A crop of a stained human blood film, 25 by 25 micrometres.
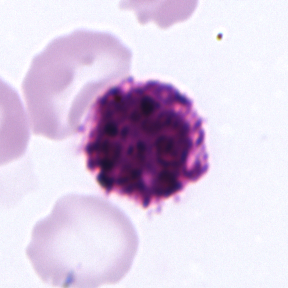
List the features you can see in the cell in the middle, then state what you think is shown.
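Look first at the granules: coarse and dark purple-black, they cover the whole cell. Because they lie over the nucleus, you can't trace its outline. Between them, only small pinkish patches of background show through. Now glance just below the lower edge, where a few loose granules sit outside the cell. The cell measures about 11 micrometres across. We call this cell a basophil.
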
